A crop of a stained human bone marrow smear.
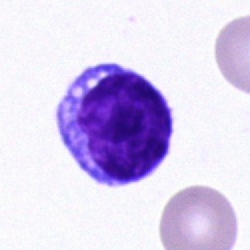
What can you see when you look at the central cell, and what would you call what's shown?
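The nucleus lies off-centre, displaced toward the right side of the cell. Its chromatin stains dark purple and appears dense and somewhat clumped. The cytoplasm forms a crescent that is broadest on the left side. Several small clear vacuoles sit within the cytoplasm on that left side. This is a lymphocyte.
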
